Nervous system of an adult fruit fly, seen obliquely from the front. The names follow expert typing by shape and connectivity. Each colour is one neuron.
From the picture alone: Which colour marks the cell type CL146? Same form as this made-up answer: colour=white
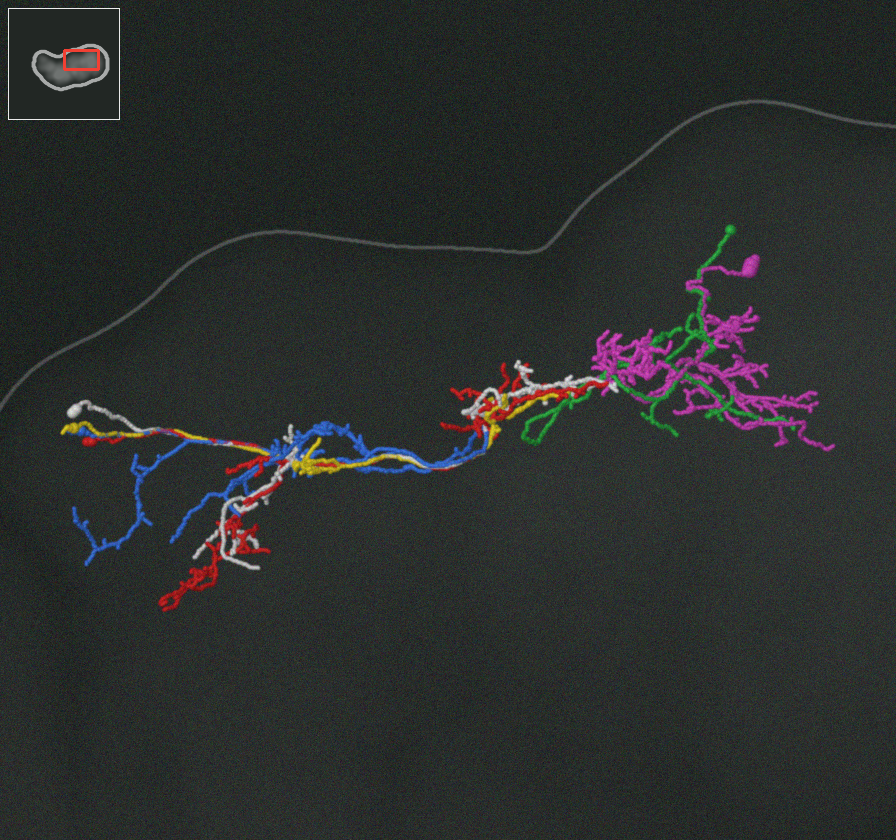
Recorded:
colour=green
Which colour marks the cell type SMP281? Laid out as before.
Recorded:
colour=yellow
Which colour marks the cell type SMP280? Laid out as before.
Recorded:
colour=white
